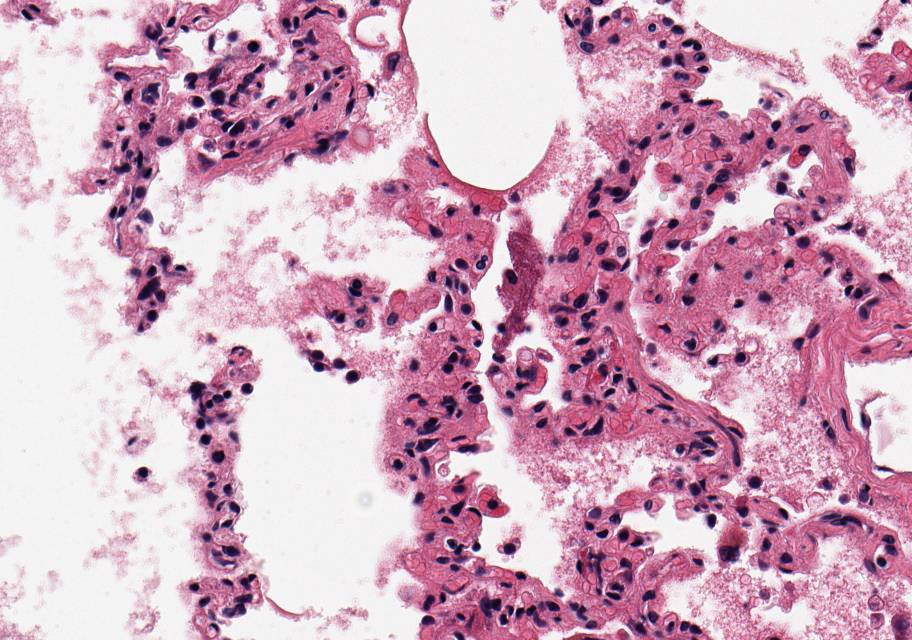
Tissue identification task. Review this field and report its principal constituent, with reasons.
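I'd call this alveolus. Branching pink septa divide the field into irregular open spaces, a loose lace; the large rounded space at top centre is empty and clear white.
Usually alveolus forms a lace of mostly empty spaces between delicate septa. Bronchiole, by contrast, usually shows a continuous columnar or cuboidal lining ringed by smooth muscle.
The septa carry many small, dark, round to oval nuclei, several along their free edges. And no glands anywhere.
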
